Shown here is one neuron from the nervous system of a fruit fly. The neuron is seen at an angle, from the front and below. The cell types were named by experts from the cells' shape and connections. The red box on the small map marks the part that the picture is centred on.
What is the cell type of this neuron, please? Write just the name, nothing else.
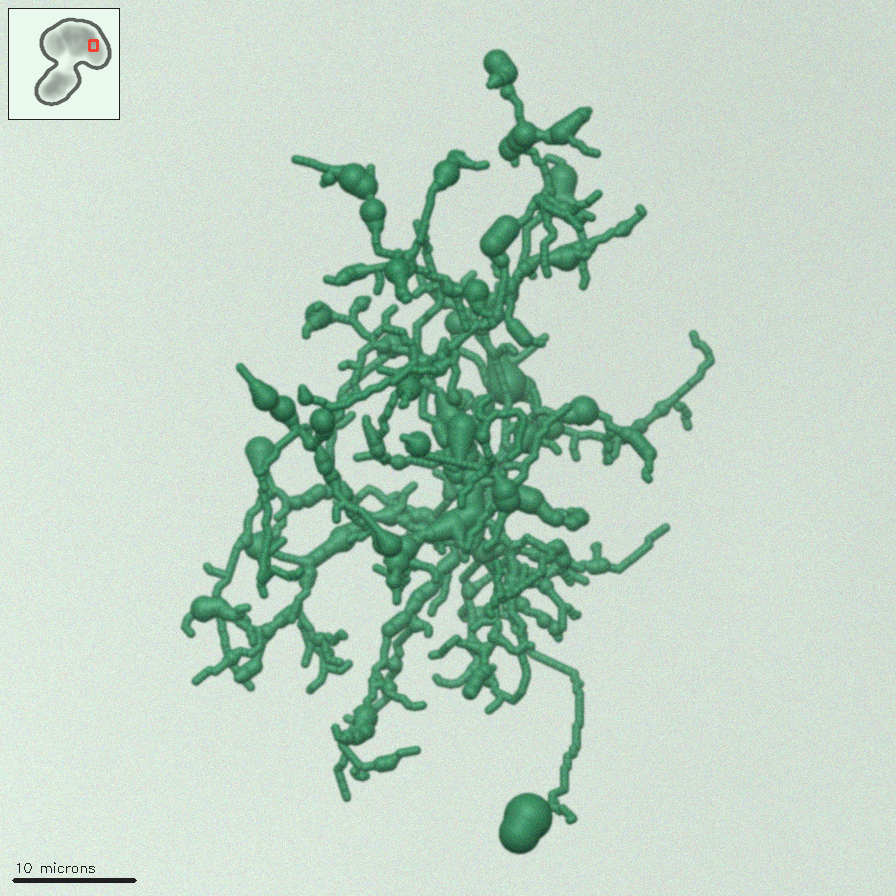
CB1384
